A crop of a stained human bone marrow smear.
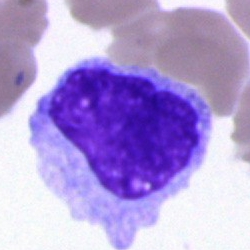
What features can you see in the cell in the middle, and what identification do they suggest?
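Here the outline is irregular, with small bumps along the lower and left margins and a single tapered projection extending from the bottom. A large nucleus lies off-centre toward the upper right. The cytoplasm shows no distinct granules. The cell is a monocyte.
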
